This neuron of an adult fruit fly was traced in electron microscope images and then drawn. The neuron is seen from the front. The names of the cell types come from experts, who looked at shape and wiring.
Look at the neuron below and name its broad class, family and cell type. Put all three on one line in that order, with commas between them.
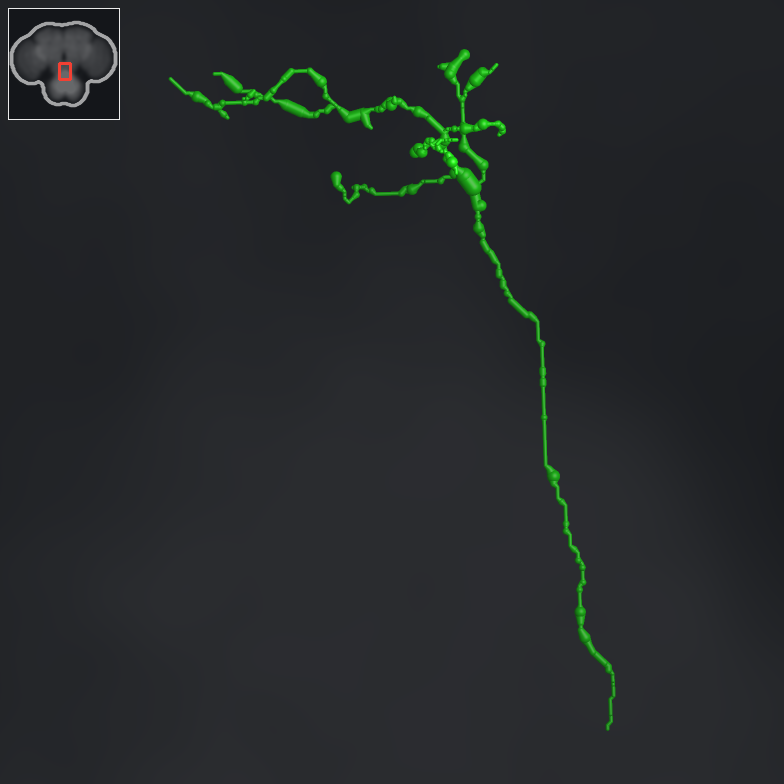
sensory neuron entering the brain, class gustatory, LB1c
